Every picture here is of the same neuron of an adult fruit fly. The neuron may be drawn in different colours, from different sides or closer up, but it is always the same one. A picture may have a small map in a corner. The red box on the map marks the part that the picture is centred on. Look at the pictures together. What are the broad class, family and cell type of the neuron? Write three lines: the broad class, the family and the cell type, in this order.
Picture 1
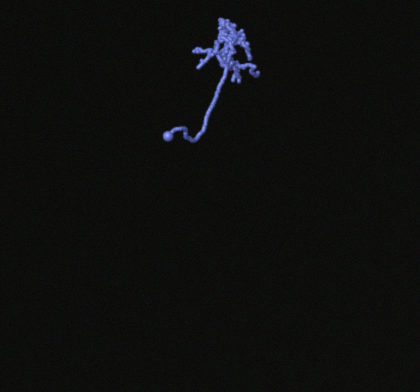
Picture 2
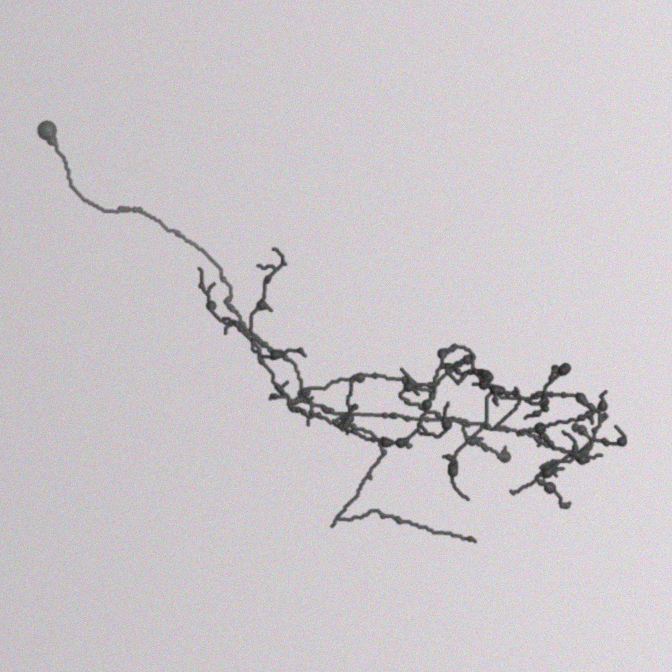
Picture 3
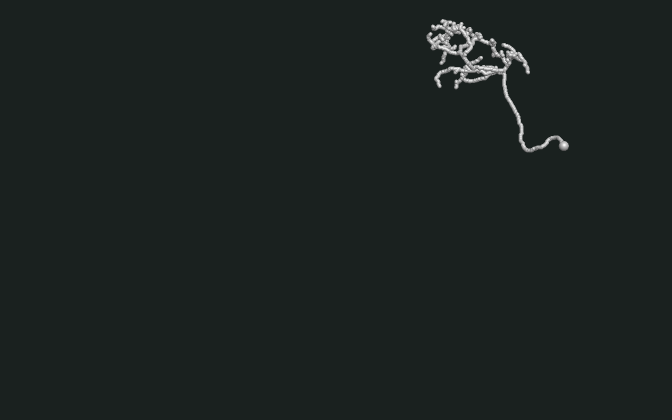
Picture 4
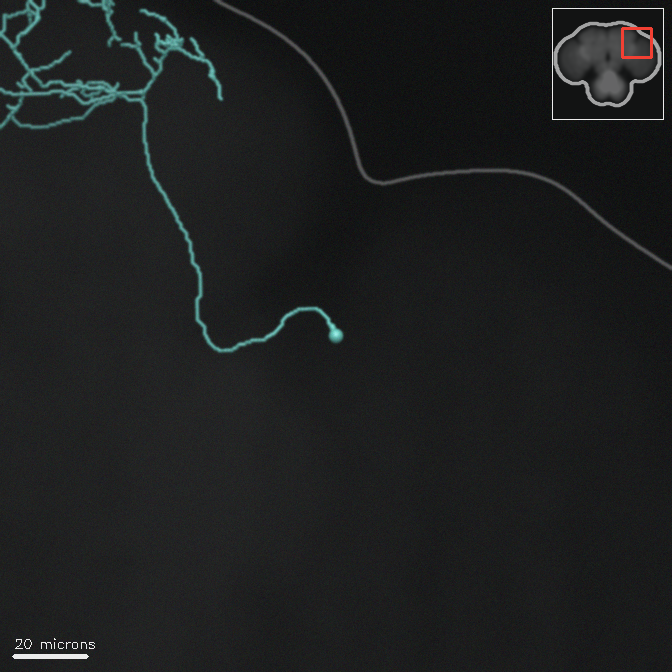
central-brain intrinsic neuron
hemilineage SLPal5
SLP109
